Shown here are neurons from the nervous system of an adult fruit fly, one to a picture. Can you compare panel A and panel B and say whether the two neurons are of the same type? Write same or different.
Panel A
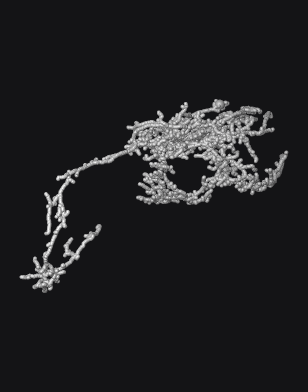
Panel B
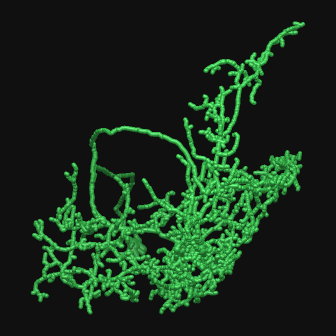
different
